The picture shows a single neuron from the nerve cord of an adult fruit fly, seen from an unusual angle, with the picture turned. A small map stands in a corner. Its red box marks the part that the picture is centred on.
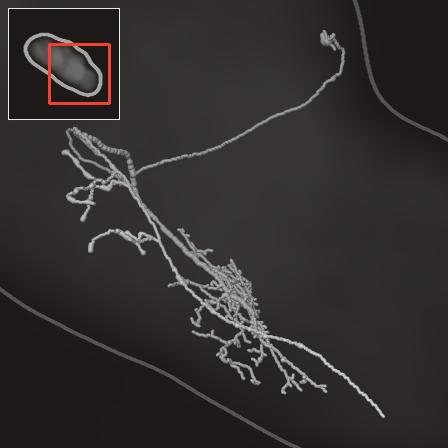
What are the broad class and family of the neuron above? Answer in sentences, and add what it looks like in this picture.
It is an ascending neuron. Its family is hemilineage 07B. Dozens of branch ends can be seen. In this view it is about as wide as it is tall.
